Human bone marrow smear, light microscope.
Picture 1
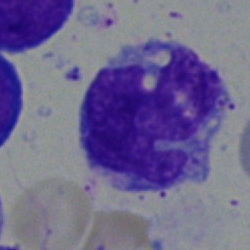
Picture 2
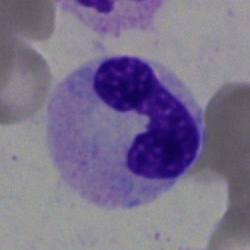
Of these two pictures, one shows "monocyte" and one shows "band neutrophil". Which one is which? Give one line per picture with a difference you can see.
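The cell in picture 1 is a monocyte. The nucleus fills most of the cell.
The cell in picture 2 is a band neutrophil. The cytoplasm is abundant and pale lilac-pink.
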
